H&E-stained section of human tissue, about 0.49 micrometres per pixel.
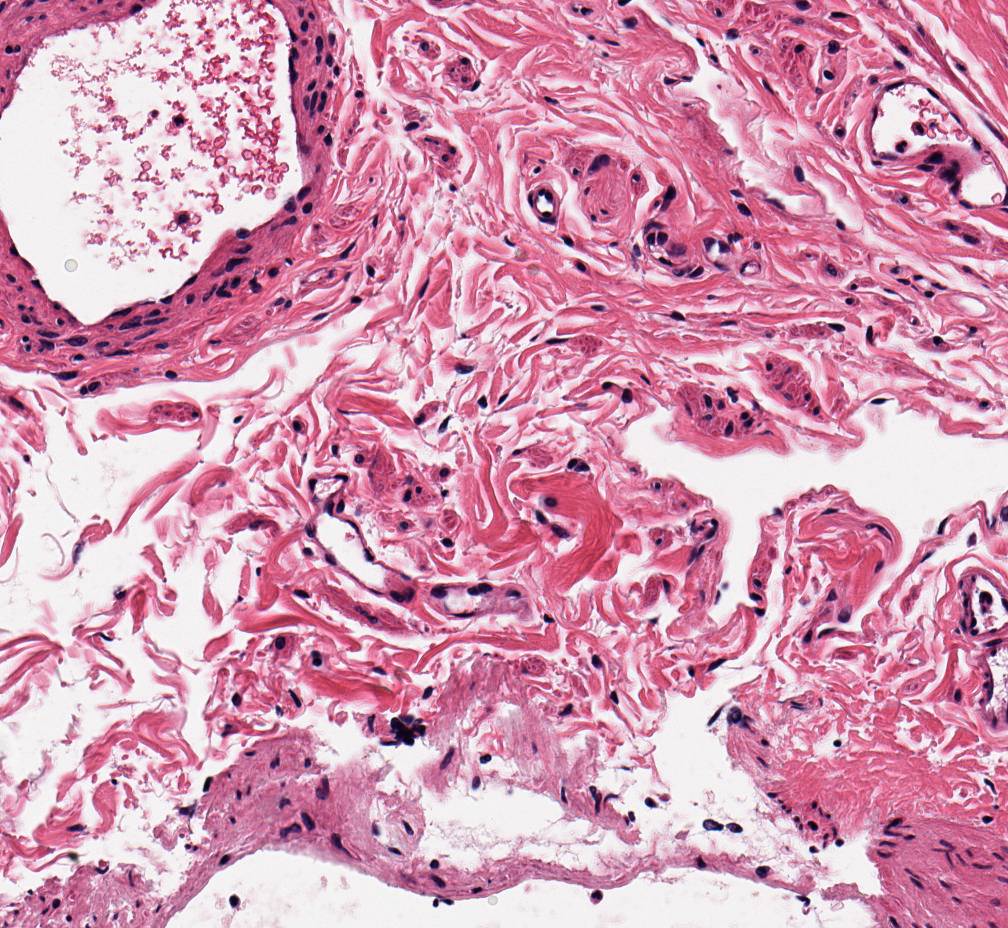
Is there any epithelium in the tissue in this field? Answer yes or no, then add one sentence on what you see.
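No. No epithelial lining is present anywhere in the field.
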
